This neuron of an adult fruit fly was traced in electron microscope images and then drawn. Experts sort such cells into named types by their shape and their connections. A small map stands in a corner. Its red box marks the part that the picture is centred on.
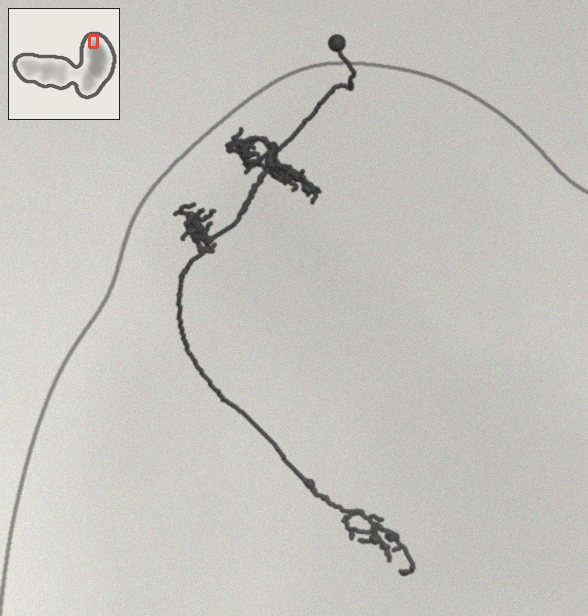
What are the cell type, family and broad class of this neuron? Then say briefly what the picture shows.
Its cell type is TmY13. The family is TmY. Its broad class is optic-lobe intrinsic neuron. It is in the brain and does not reach the nerve cord. Its cell body lies at the top of the picture.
